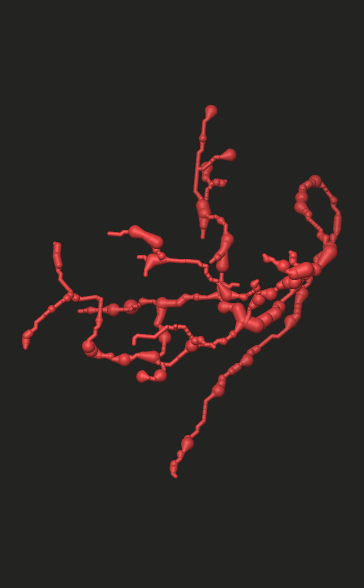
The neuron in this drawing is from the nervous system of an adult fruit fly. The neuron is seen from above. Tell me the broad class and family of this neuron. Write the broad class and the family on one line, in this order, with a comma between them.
sensory neuron entering the brain, ENS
